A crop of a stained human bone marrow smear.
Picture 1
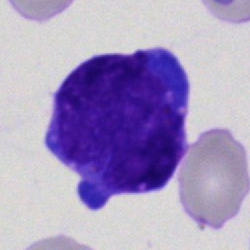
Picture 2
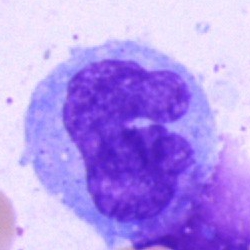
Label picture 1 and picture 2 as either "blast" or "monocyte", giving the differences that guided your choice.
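Picture 1's the blast, and picture 2's the monocyte. In the blast the nucleus takes up nearly the whole cell, leaving scant cytoplasm that stains deep blue.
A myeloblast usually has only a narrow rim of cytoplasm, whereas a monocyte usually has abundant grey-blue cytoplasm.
That matches here, since the monocyte has a moderately broad rim of pale grey-blue cytoplasm around its nucleus. The monocyte's nucleus is one continuous folded mass rather than separate lobes, with a deep notch opening toward the right.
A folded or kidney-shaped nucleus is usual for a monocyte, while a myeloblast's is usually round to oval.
Beyond that, the blast's chromatin is dark purple and finely textured without large coarse clumps, and a small rounded blue bleb sticks out from the lower left edge of that cell.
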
